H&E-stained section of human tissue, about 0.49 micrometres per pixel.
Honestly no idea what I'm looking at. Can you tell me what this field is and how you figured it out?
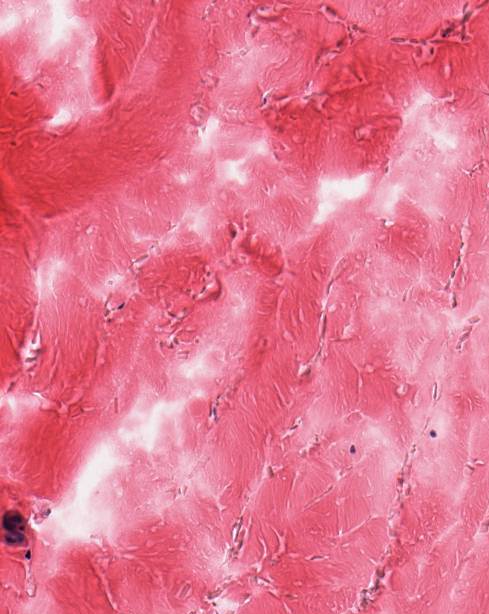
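Dermis fills this field: dense eosinophilic collagenous stroma throughout, with no epithelium. Its collagen lies in broad, haphazard bundles rather than parallel fascicles.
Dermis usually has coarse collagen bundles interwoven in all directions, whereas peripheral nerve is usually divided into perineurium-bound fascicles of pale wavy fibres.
Irregular pale whitish patches lie between the darker pink collagen, mostly centre and left; no fat cells appear.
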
